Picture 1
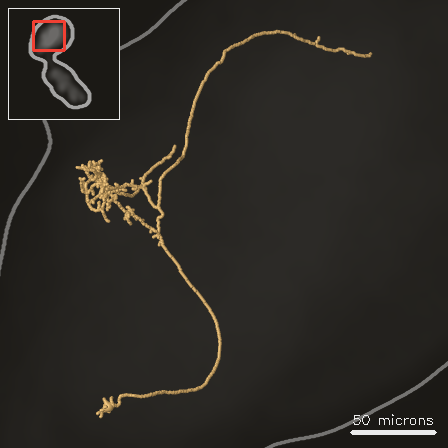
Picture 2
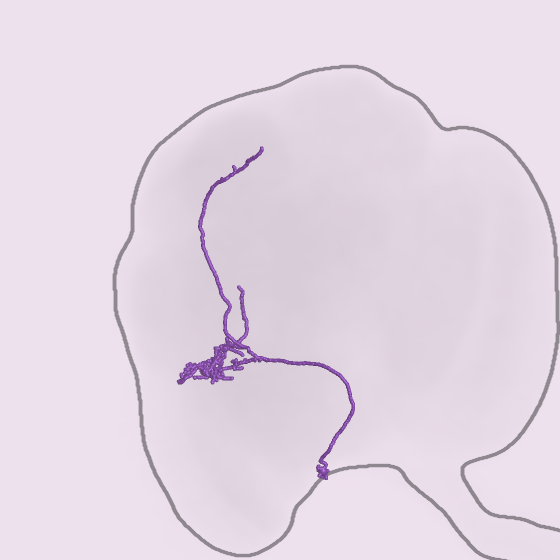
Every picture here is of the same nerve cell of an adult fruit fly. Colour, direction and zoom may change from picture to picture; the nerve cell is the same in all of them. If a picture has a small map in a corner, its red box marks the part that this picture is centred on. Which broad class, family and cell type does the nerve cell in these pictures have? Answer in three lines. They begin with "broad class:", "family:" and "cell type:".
broad class: central-brain intrinsic neuron
family: hemilineage LB5
cell type: PRW006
